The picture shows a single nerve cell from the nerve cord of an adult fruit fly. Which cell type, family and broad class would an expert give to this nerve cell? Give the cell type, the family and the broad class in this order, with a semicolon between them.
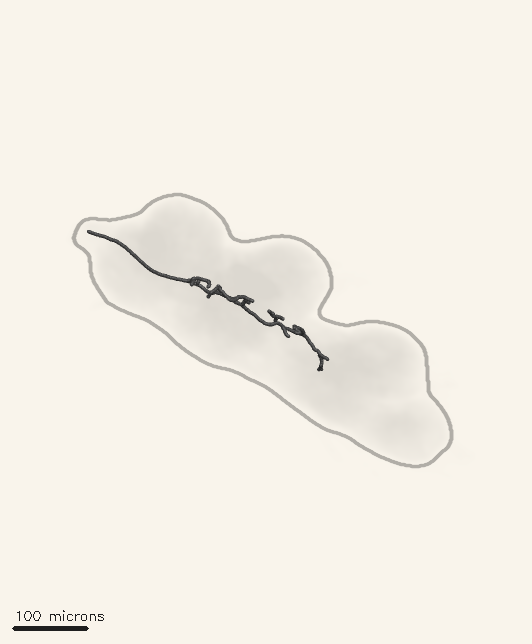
DNge110; hemilineage LB7; descending neuron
